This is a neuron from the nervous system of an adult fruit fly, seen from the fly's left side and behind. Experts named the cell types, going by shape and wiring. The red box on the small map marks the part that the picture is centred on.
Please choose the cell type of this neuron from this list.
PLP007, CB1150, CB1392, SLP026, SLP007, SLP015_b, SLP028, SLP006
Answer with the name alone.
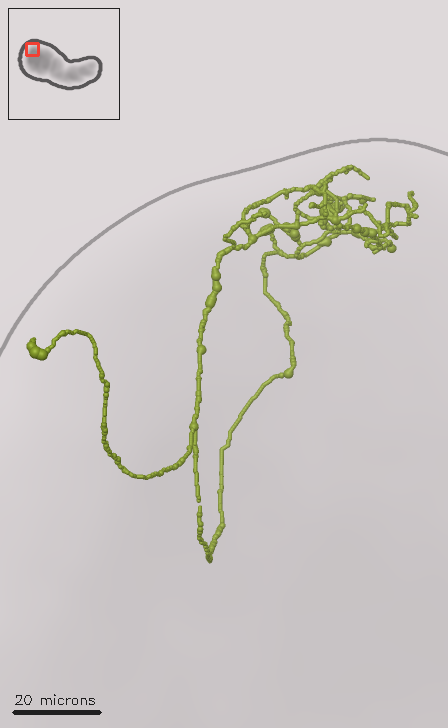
CB1392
